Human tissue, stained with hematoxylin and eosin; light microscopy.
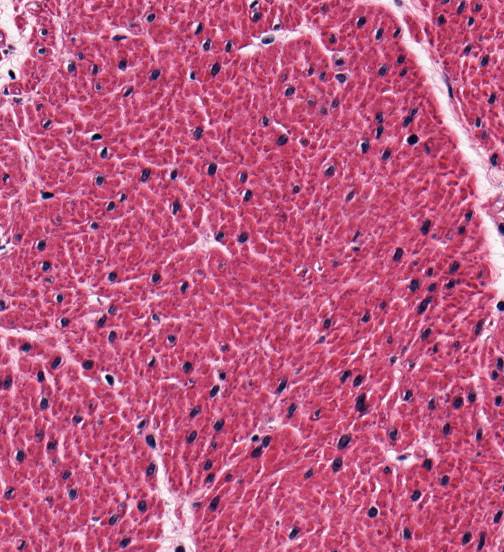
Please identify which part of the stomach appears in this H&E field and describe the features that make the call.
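What I'm looking at is smooth muscle. The nuclei are dark, round to oval, and each sits alone in the middle of its profile.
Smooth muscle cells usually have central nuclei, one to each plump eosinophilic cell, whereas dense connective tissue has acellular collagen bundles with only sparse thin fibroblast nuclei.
So a single central nucleus per profile fits muscle cells rather than collagen. A wider pale band of loose connective tissue runs diagonally down the upper right edge. Glands, epithelium, open lumens and fat cells are absent everywhere.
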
